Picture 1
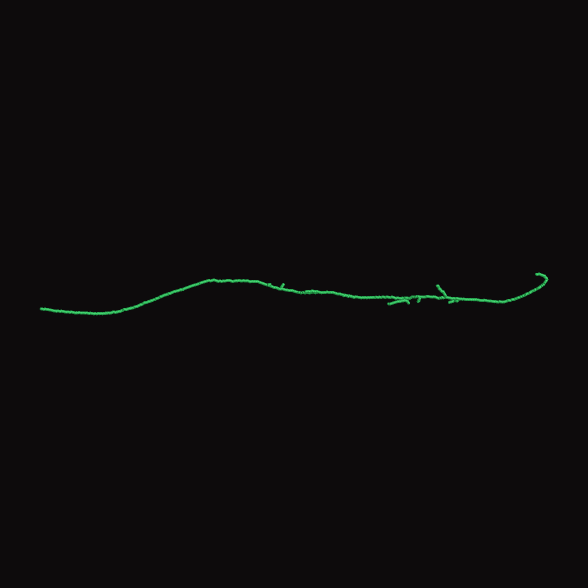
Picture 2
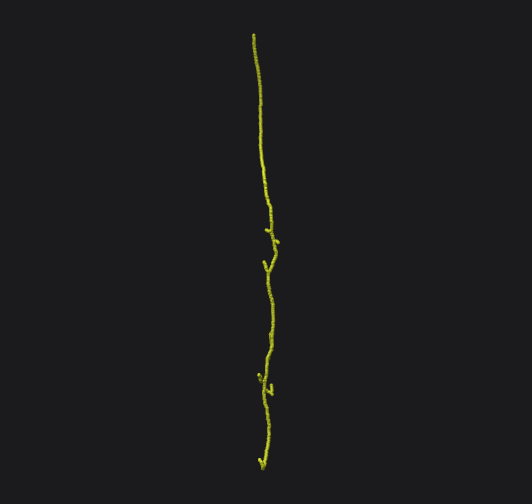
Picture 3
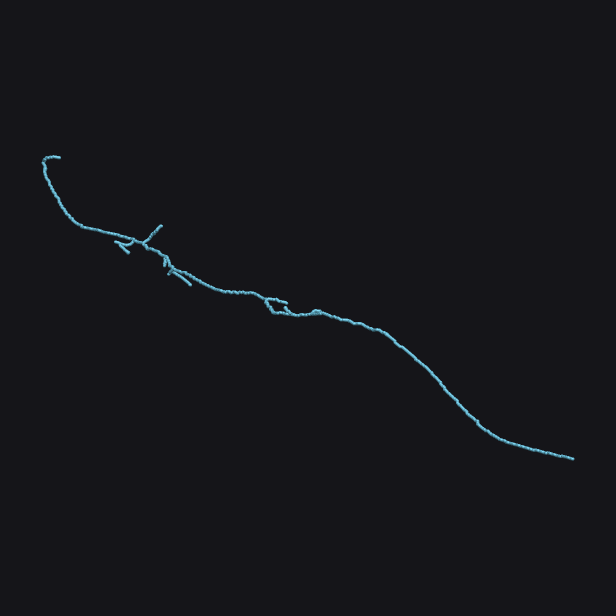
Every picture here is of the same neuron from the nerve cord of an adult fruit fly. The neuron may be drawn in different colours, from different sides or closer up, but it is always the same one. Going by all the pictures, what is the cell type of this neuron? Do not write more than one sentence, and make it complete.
The cell type this neuron represents is DNg18_b.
